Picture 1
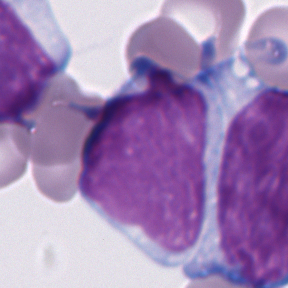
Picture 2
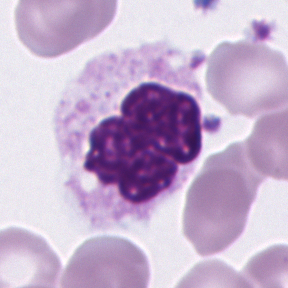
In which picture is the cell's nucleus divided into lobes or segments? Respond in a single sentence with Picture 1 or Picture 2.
In picture 2, the cell has a nucleus made up of separate segments.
